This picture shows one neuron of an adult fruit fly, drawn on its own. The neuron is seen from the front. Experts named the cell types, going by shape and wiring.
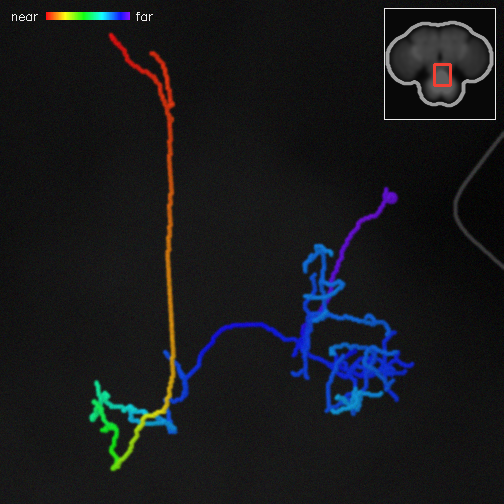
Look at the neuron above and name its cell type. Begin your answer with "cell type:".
cell type: AN07B089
